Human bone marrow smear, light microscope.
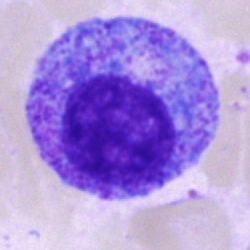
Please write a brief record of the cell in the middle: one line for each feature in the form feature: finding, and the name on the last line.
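Outline: round, with a smooth edge
Cytoplasm: a wide rim staining blue
Granules: numerous, purple, scattered throughout the cytoplasm
Paler zone: cytoplasm beside the nucleus, upper right side
Name: promyelocyte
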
